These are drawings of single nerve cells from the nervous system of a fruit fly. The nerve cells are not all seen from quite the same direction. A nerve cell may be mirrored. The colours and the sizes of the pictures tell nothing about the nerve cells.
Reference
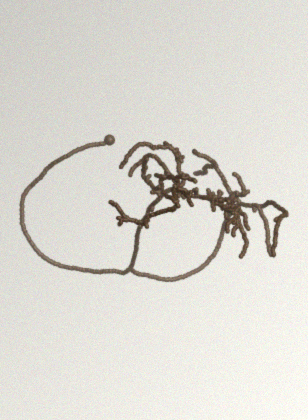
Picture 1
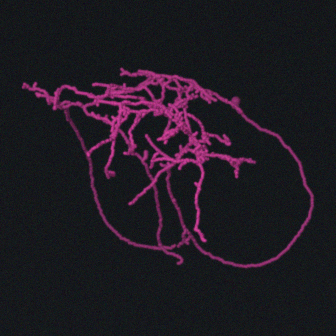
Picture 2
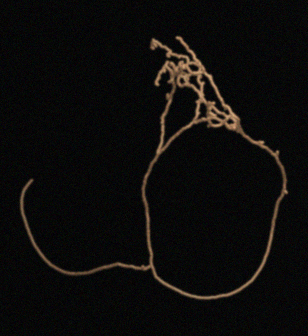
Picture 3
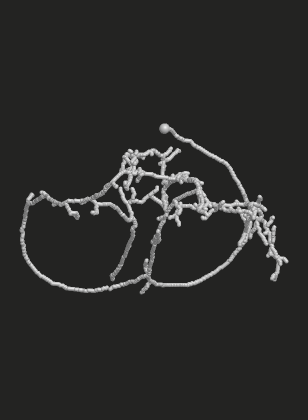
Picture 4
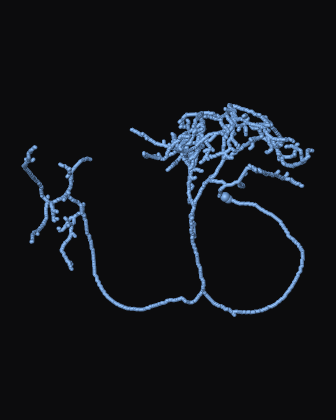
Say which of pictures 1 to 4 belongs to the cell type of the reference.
2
